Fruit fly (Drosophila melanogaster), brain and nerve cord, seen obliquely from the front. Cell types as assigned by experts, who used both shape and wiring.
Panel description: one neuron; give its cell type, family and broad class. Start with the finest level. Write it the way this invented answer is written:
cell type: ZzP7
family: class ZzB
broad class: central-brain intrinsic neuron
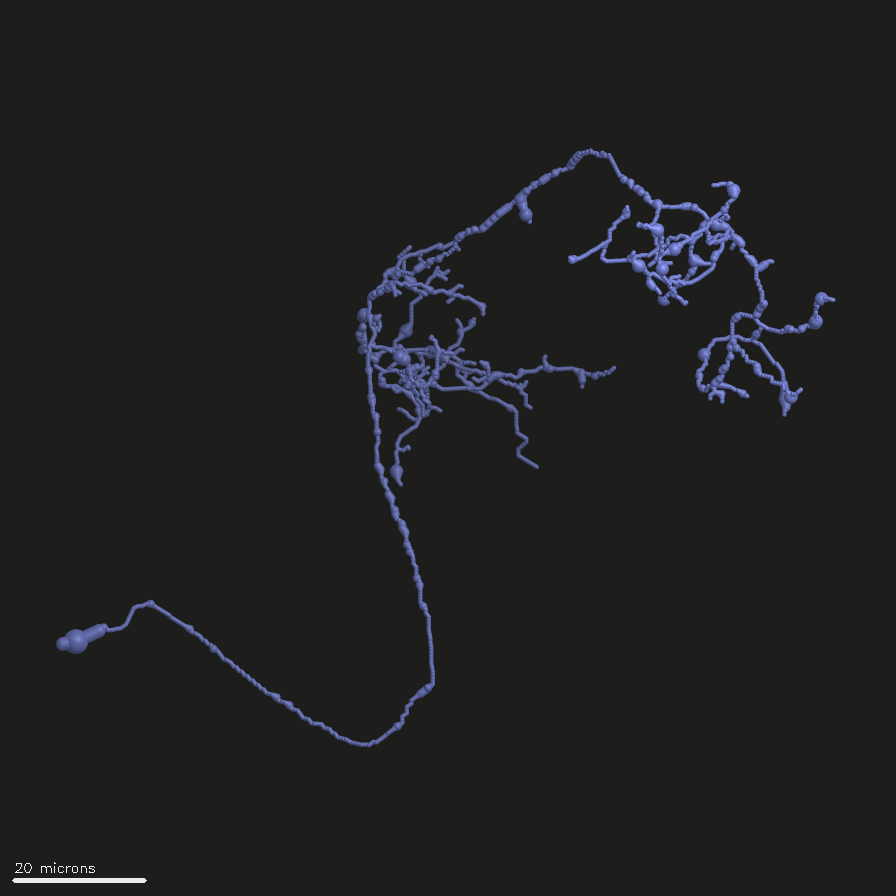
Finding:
cell type: CB2744
family: hemilineage VPNl&d1_dorsal
broad class: central-brain intrinsic neuron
